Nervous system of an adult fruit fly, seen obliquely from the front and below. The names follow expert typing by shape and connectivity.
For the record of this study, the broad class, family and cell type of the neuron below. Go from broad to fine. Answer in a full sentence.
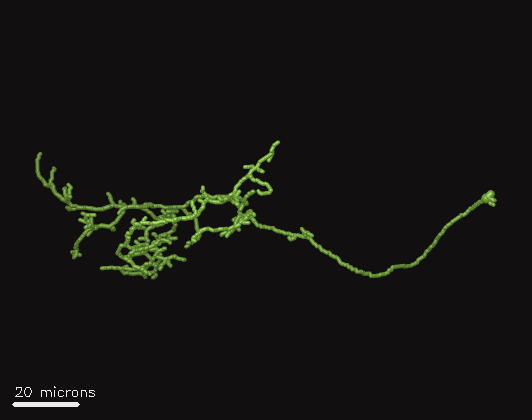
A nerve-cord intrinsic neuron of hemilineage 13B, type IN13B090.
